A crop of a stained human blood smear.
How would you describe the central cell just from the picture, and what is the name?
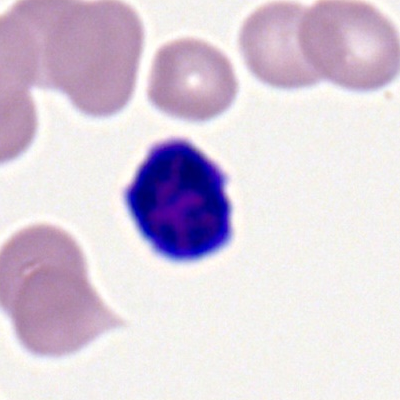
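A single nucleus without lobes fills almost the entire cell. Around it, the cytoplasm shows as a very thin rim at most. No granules are visible anywhere in the cell, and neither are any vacuoles. The cell is a lymphocyte.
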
